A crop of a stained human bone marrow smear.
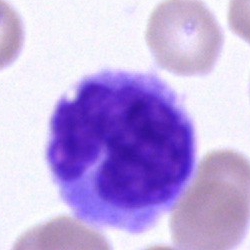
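Monocyte in a stained human bone marrow smear: its nucleus is folded by a deep cleft coming in from the lower left, and the chromatin is dark purple and patchy rather than evenly fine. The pale lilac-blue cytoplasm is widest below the nucleus, and there's a small clear spot at the upper-left edge of the cell.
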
